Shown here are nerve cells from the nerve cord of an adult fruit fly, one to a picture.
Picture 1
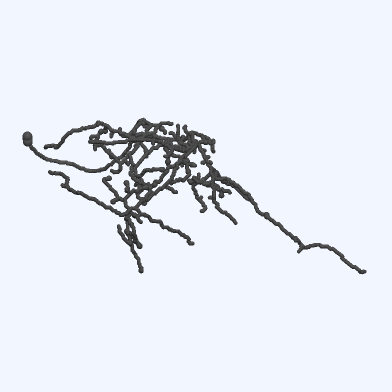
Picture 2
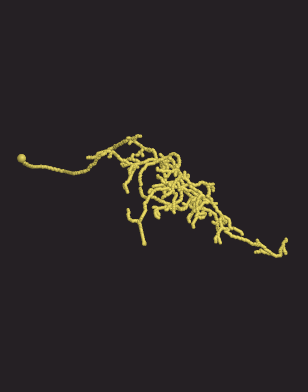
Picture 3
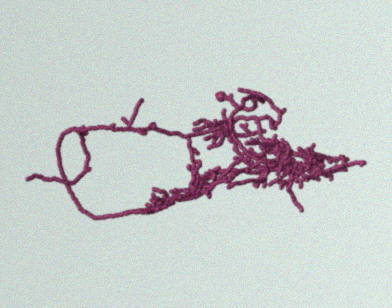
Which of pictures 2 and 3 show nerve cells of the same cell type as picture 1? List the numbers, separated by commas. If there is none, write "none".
2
